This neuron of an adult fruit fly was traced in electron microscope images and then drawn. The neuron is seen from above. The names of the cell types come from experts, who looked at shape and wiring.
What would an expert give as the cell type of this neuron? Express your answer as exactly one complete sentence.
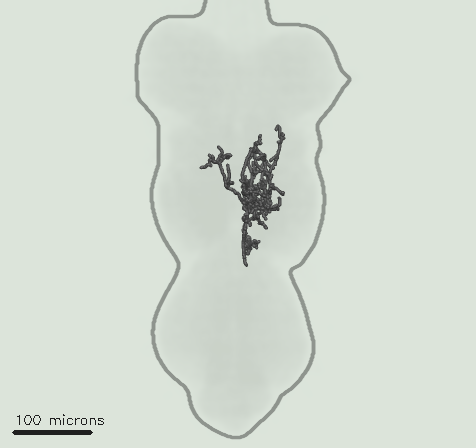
This neuron falls under the cell type IN06A045.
